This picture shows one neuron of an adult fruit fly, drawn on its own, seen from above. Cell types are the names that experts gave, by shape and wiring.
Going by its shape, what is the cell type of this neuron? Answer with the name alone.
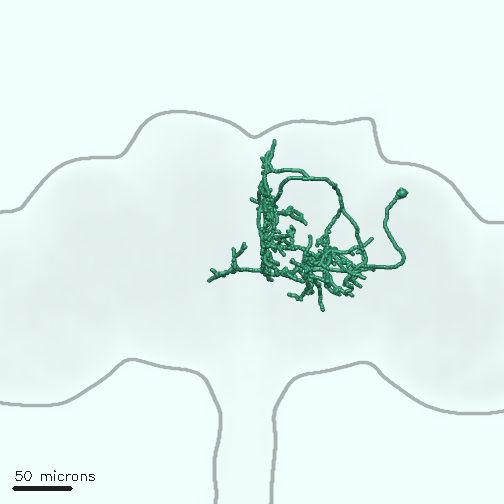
SMP036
